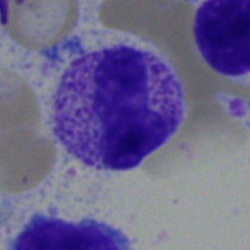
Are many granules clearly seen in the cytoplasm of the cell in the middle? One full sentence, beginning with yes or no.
Yes, this cell's cytoplasm carries many visible granules.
